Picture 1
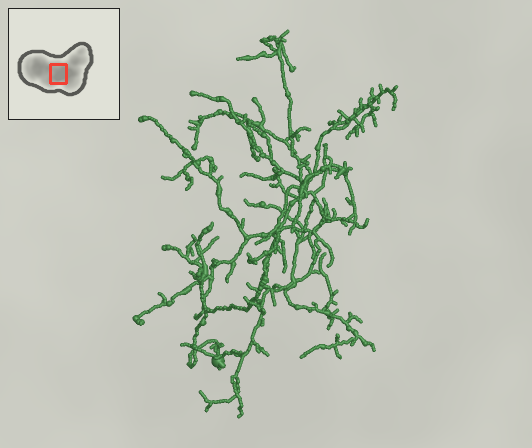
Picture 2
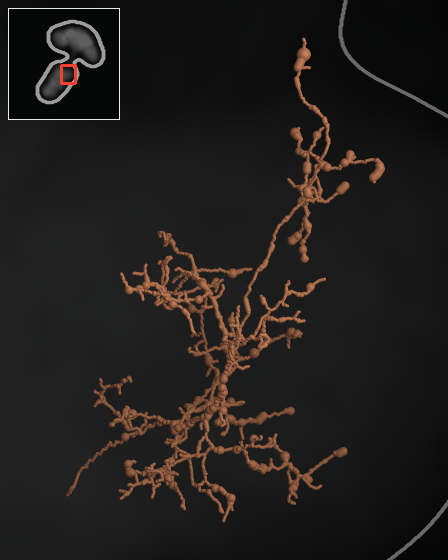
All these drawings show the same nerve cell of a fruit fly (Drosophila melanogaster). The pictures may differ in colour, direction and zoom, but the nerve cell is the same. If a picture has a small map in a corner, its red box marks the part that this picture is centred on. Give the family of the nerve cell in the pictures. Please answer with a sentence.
The family is hemilineage 16B.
